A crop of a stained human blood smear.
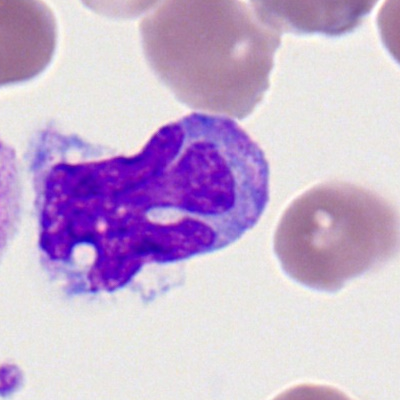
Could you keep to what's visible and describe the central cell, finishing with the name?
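Notice first that the cell is wider than it is tall. Fine, frayed projections fringe its left and lower edges. The pale blue cytoplasm is widest on the right side. In the lower left part of the nucleus there is a small round clear spot. Putting that together, this is a monocyte.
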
